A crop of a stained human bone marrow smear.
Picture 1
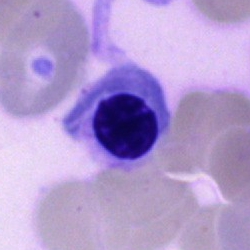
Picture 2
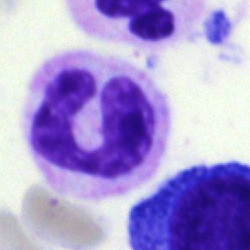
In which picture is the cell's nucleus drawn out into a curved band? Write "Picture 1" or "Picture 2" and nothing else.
Picture 2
